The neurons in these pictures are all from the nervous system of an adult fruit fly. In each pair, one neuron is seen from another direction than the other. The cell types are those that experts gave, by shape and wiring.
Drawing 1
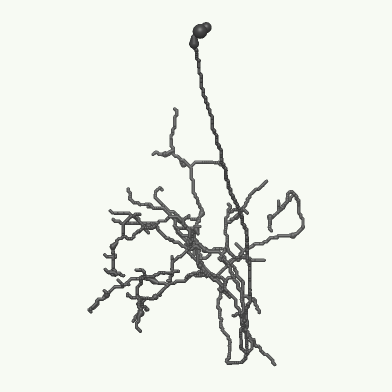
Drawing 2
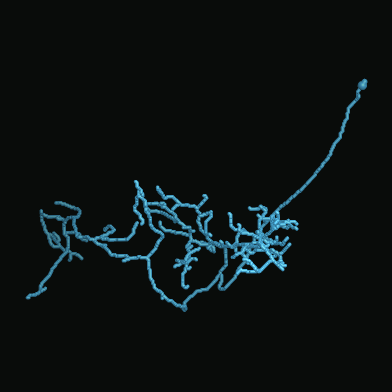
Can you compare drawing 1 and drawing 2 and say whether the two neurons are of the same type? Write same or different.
same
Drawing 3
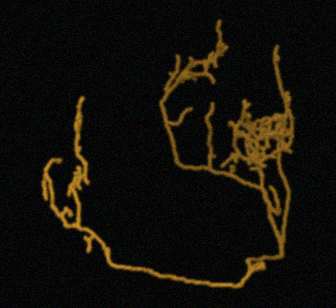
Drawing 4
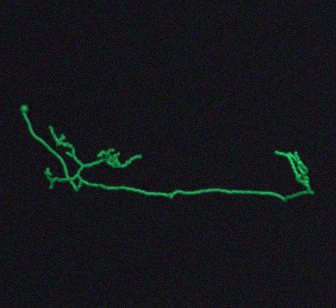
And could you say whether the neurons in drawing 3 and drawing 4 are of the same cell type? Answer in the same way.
same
